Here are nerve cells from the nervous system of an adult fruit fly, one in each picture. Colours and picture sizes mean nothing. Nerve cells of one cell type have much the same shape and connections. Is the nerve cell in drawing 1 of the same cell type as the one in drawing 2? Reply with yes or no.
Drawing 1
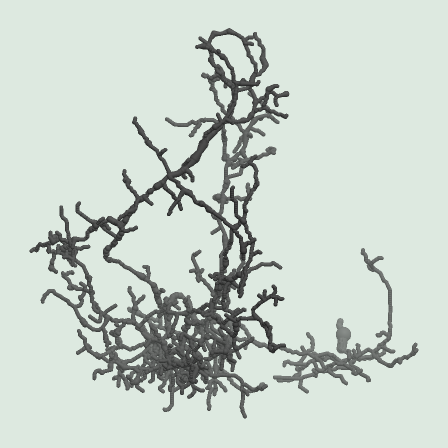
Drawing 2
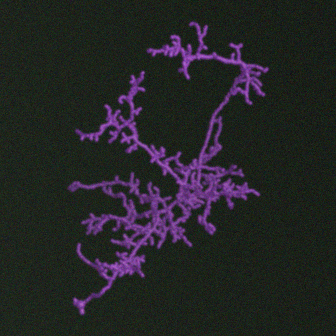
yes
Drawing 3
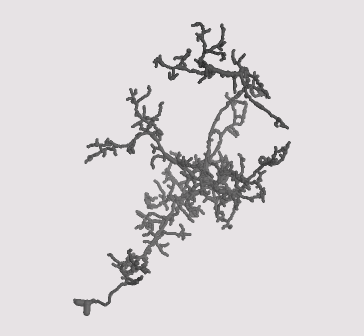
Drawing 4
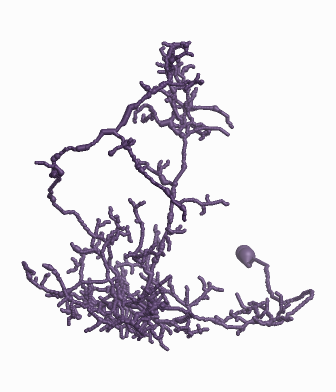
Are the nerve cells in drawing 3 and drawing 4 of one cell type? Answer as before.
yes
